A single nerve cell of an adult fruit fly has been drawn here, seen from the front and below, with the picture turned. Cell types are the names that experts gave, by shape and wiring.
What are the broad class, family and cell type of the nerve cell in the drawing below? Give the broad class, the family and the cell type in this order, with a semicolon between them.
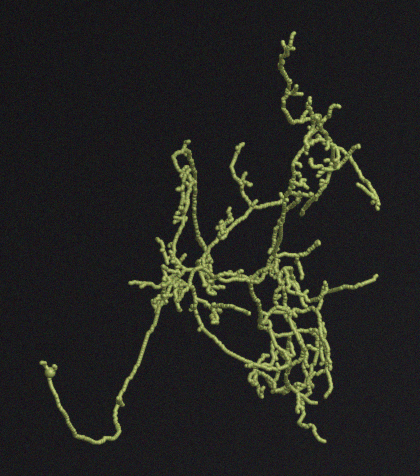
nerve-cord intrinsic neuron; hemilineage 06B; IN06B017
